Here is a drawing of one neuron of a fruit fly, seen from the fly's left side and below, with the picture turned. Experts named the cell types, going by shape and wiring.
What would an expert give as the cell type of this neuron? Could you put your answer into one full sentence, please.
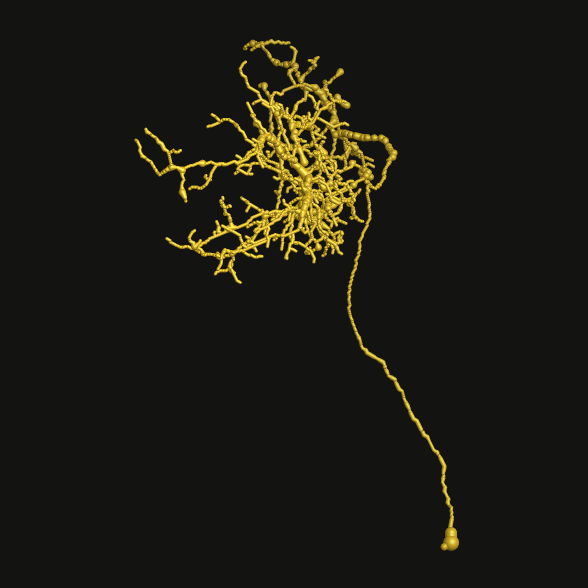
It is LPLC4 that is the cell type of the neuron.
